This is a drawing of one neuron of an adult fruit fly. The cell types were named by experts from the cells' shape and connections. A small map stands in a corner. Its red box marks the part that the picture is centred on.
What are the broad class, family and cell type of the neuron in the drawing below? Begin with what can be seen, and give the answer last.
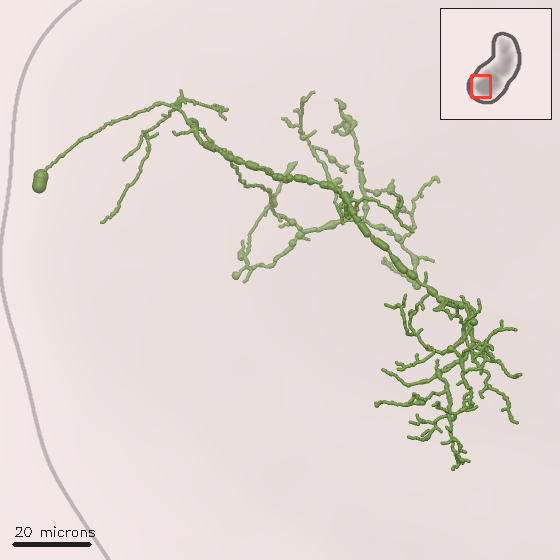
By the scale bar it is about 130 microns wide in this view. The picture shows dozens of branch ends. This is a visual projection neuron. Its family is hemilineage VLPd&p1_posterior. Its cell type is LoVP80.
